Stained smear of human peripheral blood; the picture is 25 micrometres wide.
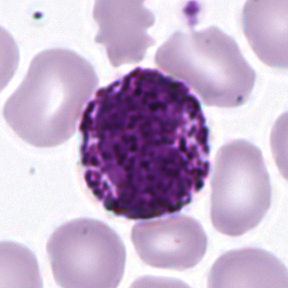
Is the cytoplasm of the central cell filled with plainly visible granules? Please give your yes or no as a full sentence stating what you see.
Yes, many granules are seen in the cytoplasm of this cell.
